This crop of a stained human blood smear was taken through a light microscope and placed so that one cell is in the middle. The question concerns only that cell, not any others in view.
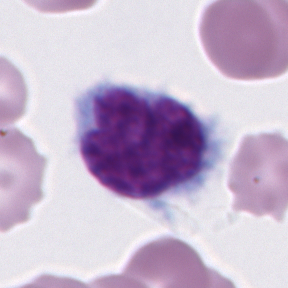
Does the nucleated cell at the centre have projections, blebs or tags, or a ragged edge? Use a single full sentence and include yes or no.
Yes, the border of the cell is ragged or frayed, or shows projections, blebs or tags.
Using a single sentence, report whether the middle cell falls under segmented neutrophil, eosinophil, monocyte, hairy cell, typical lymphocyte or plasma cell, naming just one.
Answering briefly, the cell in the middle is a hairy cell.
